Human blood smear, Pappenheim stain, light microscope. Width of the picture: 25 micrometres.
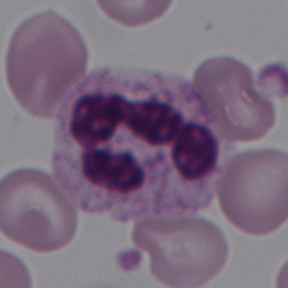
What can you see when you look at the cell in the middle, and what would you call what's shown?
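Nucleus: four separate lobes; chromatin dark purple, coarsely clumped. Cytoplasm: pale pinkish-lilac, fine purple granules scattered throughout. Cell about 15 micrometres across; nucleus about 40% of cell area. Segmented neutrophil.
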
